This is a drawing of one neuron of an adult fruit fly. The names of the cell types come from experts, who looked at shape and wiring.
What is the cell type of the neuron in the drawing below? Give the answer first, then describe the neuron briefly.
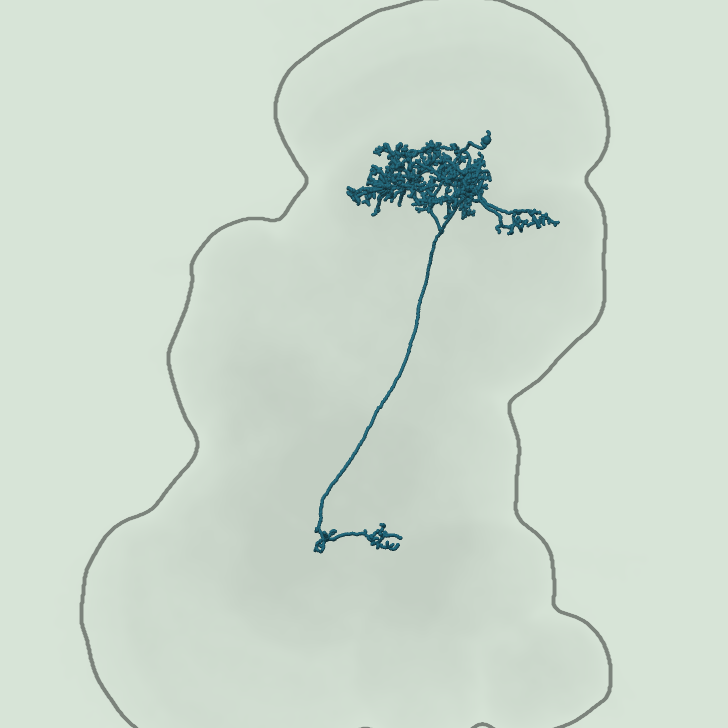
It is of cell type AVLP266. Its broad class is central-brain intrinsic neuron. As drawn here it is taller than it is wide.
